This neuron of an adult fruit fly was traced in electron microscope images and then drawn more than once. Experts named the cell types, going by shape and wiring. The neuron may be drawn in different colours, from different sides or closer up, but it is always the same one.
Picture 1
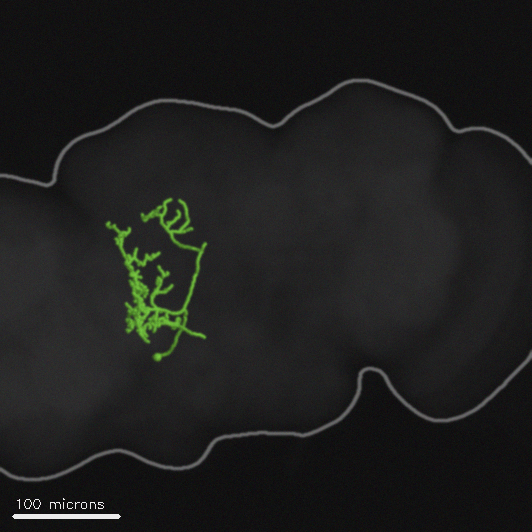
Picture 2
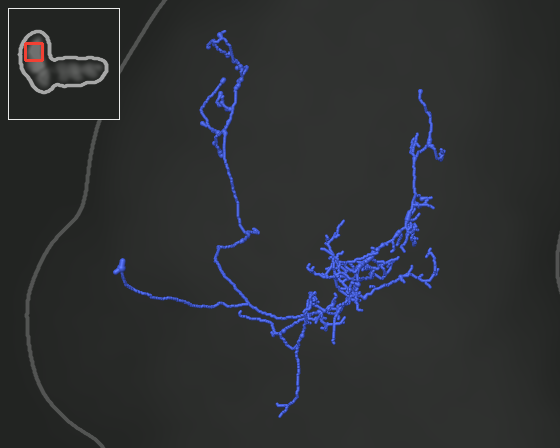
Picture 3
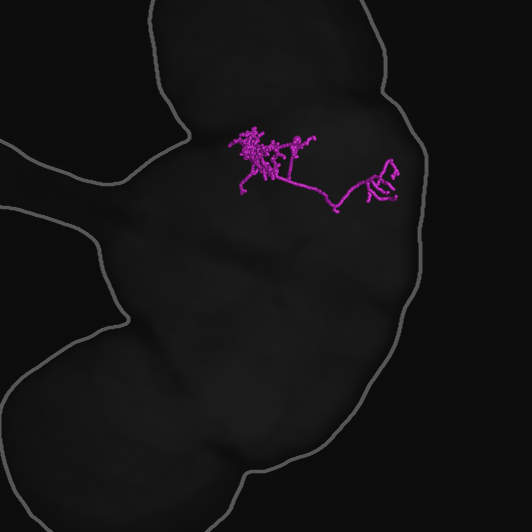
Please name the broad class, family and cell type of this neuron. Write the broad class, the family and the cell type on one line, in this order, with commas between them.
central-brain intrinsic neuron, hemilineage LALa1_posterior, AOTU032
